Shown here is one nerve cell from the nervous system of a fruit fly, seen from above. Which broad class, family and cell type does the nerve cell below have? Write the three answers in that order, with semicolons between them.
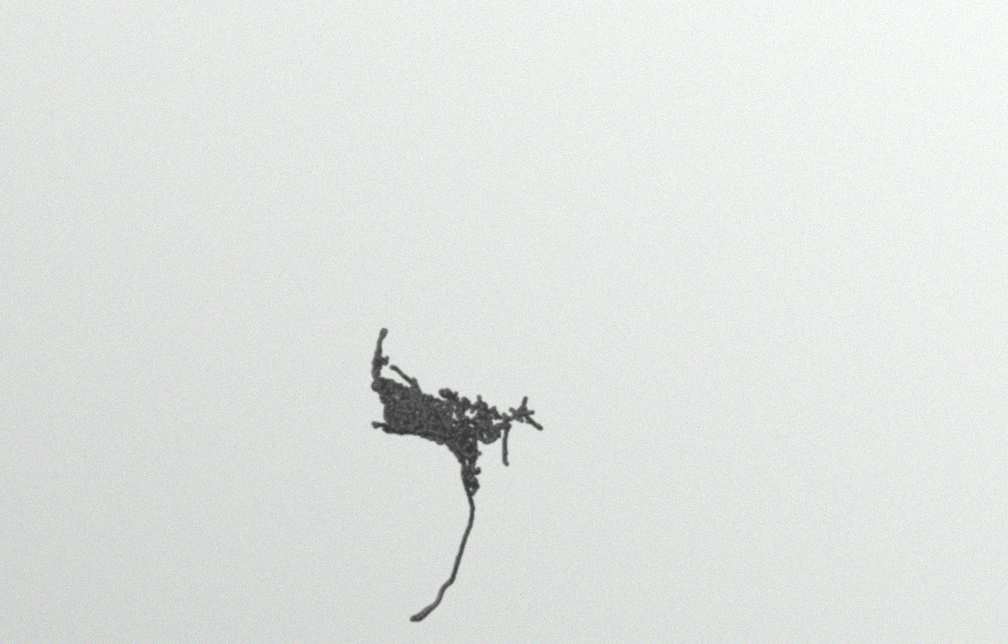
motor neuron of the brain; hemilineage LB12; GNG650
